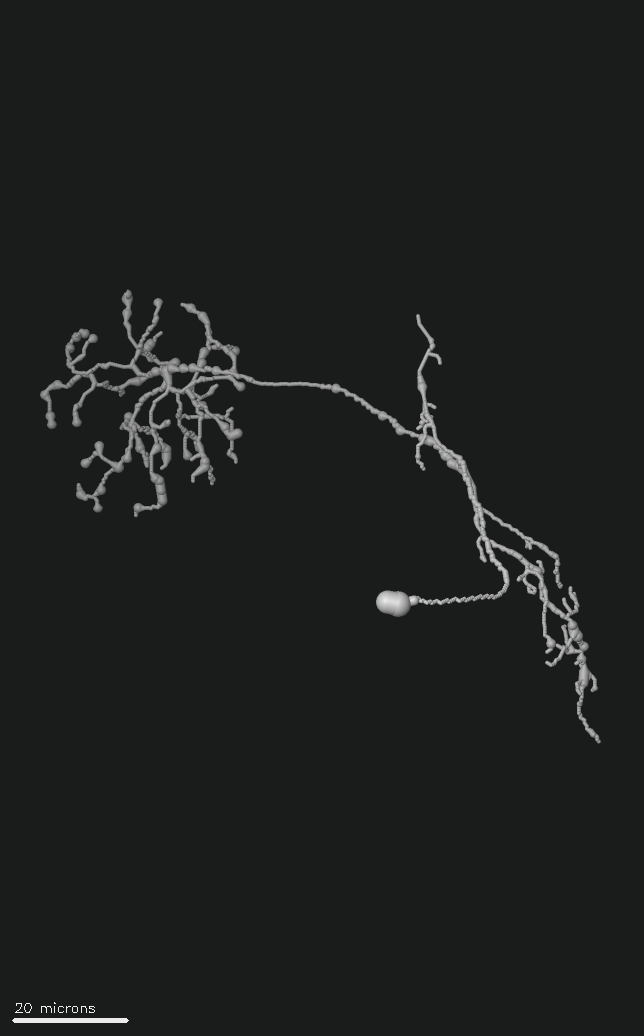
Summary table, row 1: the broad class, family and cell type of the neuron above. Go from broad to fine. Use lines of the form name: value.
broad class: central-brain intrinsic neuron
family: hemilineage EBa1
cell type: ER3a_c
